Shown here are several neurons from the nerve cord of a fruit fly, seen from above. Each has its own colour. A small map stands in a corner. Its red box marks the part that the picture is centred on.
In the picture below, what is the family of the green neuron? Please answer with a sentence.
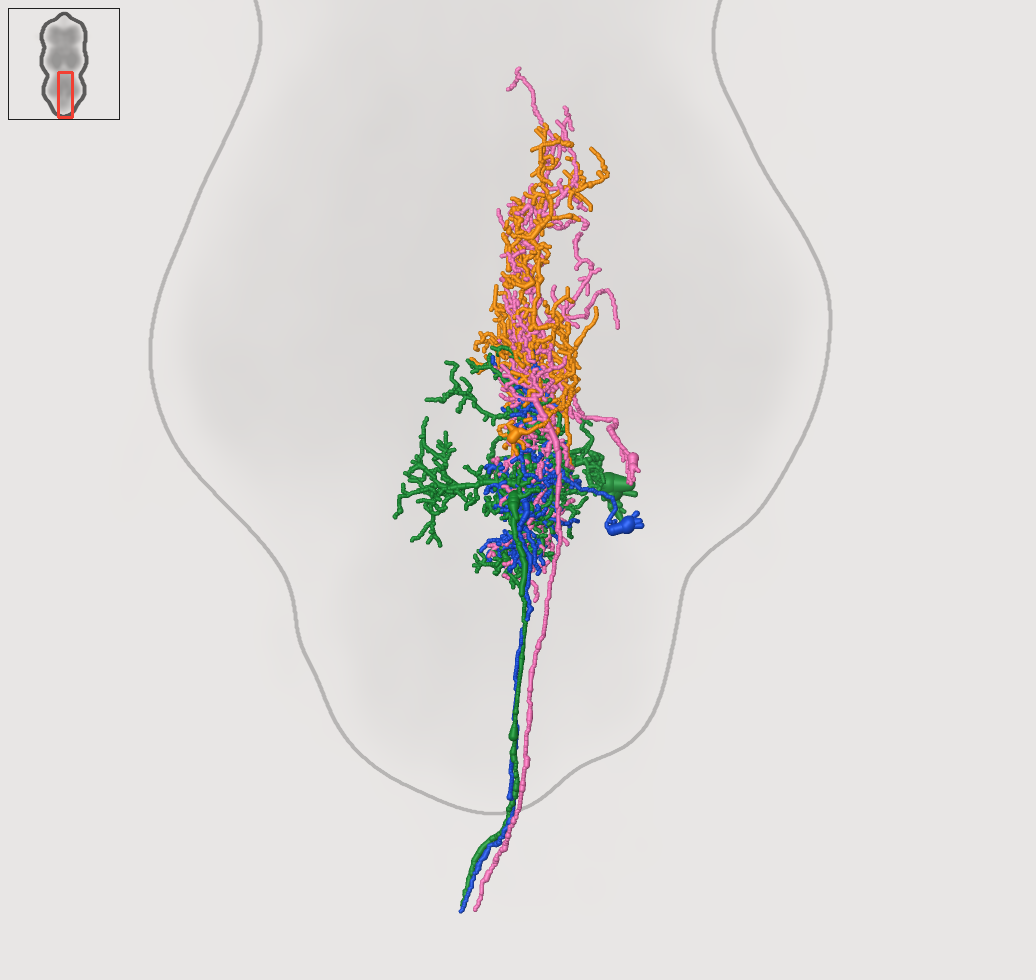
The family is MNad.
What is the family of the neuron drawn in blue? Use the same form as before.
The family is MNad.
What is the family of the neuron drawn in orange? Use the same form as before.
The family is hemilineage 19A.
